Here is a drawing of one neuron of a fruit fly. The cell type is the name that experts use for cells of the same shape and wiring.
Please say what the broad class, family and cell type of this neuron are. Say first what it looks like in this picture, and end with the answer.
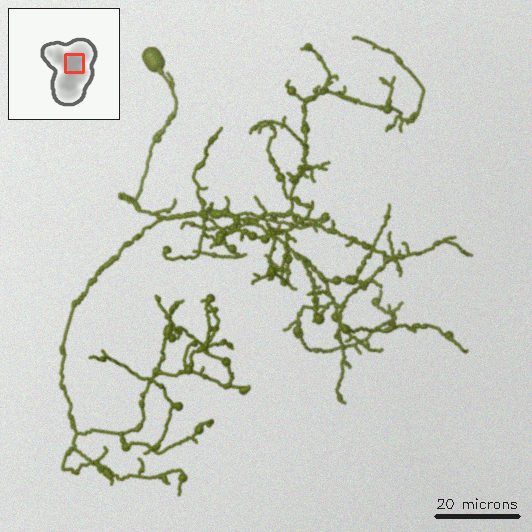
The cell body is at the upper left of the picture. By the scale bar it is about 110 microns tall in this view. The picture shows dozens of branch ends. It is a central-brain intrinsic neuron. The family is hemilineage VLPd1. Its cell type is AVLP051.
